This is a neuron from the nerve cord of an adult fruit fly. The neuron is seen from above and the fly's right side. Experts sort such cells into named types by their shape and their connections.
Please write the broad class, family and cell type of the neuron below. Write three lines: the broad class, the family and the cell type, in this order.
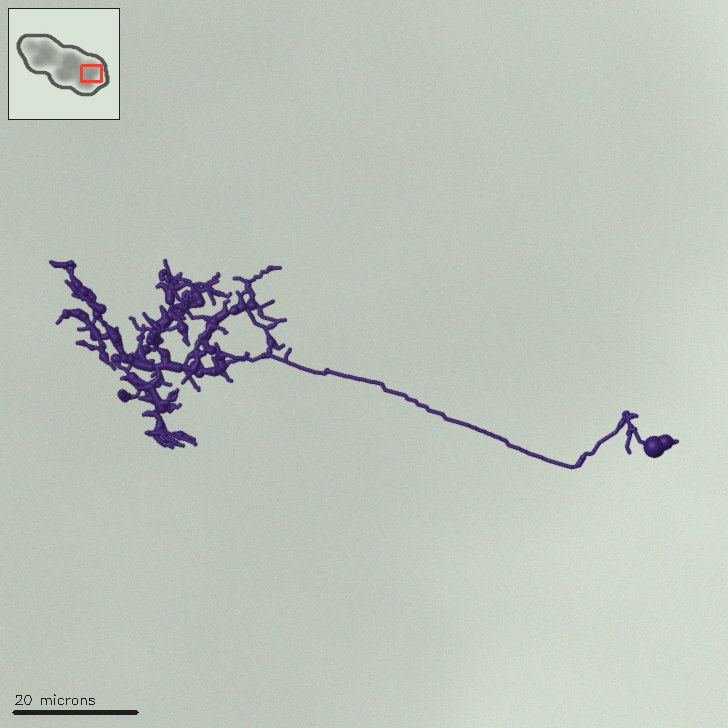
nerve-cord intrinsic neuron
hemilineage 09A
IN09A091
